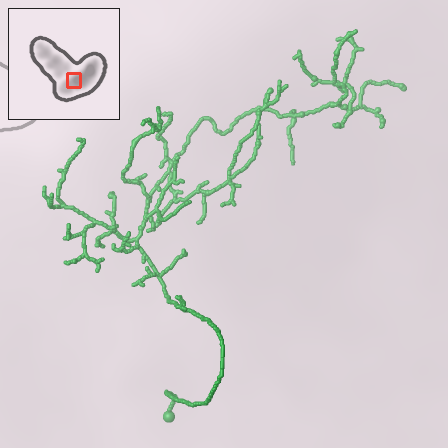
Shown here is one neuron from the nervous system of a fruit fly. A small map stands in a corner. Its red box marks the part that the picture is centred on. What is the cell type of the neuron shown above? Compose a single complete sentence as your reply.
This neuron is included in the cell type CB4100.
